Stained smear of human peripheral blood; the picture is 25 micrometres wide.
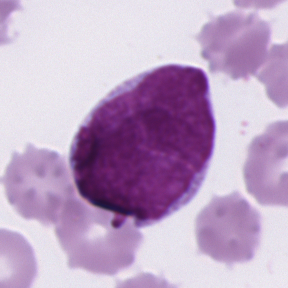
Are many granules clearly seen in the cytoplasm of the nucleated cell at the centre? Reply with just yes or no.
No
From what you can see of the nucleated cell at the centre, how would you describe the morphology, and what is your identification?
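Look first at the outline: it is oval, a little narrower at its upper end, and the cell measures about 16 by 12 micrometres. That makes it about 2.25 times as wide as a red cell that lies whole in the picture. Now the nucleus: at about 15 by 11 micrometres, it fills about 90% of the cell's area. Its chromatin is deep purple and finely textured throughout. Around it, the cytoplasm is only a narrow pale rim. Notice, too, a small knob projecting from the lower edge of the cell. This is a myeloblast.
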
